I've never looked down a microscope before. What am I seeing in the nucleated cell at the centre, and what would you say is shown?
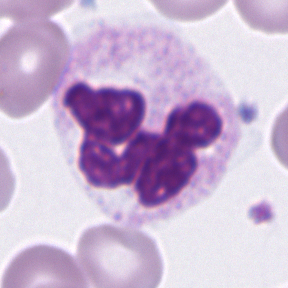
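Several separate lobes make up the nucleus, whose chromatin is dark purple and coarsely clumped. The cytoplasm is plentiful and pale pinkish-lilac, with fine, small pinkish-violet granules scattered throughout. The cell is a segmented neutrophil.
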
